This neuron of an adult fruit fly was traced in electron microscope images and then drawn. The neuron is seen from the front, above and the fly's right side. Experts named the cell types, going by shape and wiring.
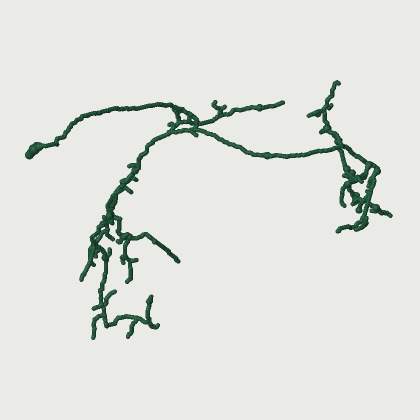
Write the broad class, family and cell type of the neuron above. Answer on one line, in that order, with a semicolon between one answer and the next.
central-brain intrinsic neuron; hemilineage SLPpl1; SLP267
